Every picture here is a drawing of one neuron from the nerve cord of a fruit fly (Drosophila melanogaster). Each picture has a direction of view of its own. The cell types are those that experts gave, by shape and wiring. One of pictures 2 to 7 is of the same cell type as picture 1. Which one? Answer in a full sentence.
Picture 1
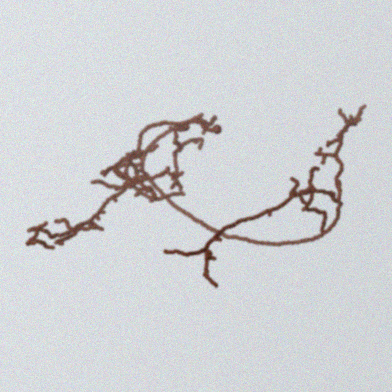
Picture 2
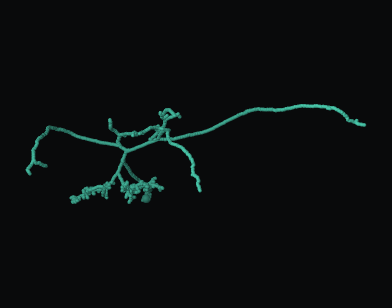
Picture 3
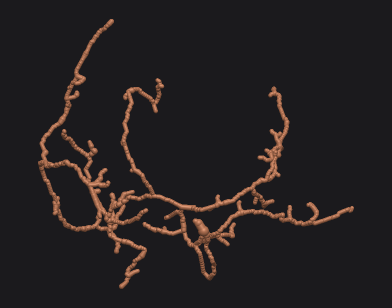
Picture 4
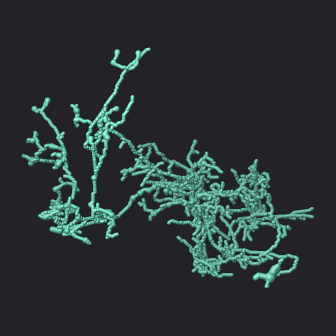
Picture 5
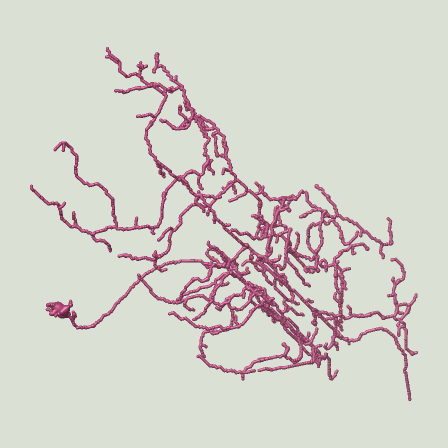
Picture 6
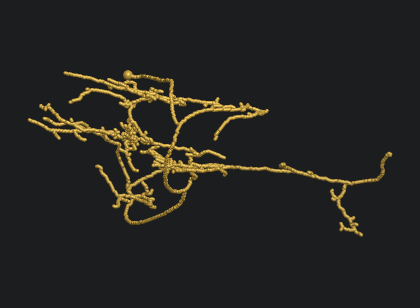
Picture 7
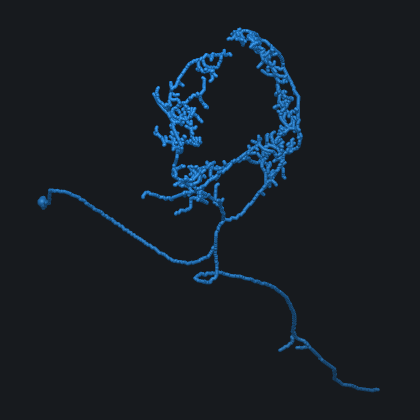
Picture 6 shows a neuron of the same cell type.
